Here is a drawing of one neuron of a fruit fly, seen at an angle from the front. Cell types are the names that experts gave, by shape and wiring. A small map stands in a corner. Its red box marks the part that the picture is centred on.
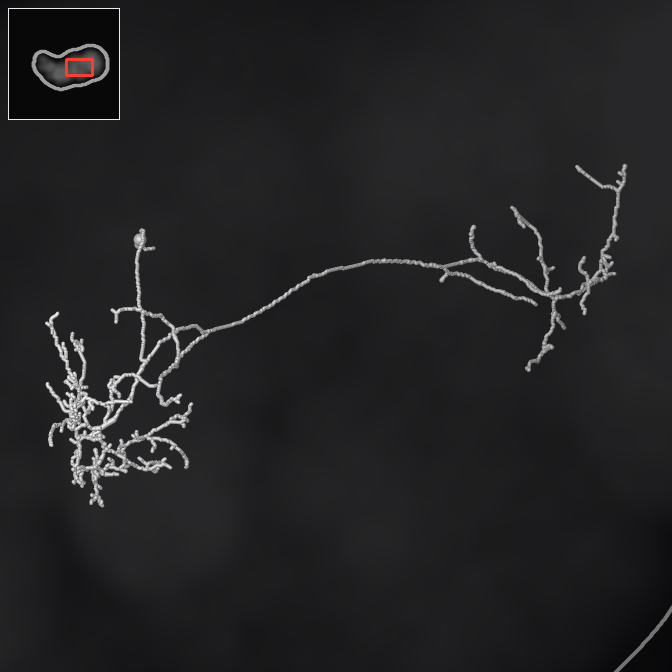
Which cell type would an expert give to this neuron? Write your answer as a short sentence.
The cell type is CB1322.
